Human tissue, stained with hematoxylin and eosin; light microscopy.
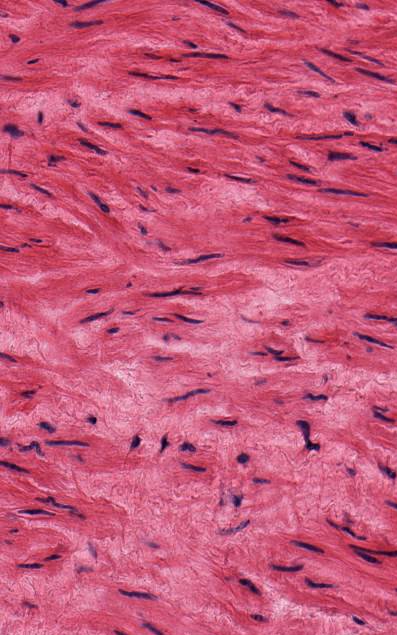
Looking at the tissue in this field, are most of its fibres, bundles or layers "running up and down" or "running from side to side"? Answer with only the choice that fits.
Running from side to side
